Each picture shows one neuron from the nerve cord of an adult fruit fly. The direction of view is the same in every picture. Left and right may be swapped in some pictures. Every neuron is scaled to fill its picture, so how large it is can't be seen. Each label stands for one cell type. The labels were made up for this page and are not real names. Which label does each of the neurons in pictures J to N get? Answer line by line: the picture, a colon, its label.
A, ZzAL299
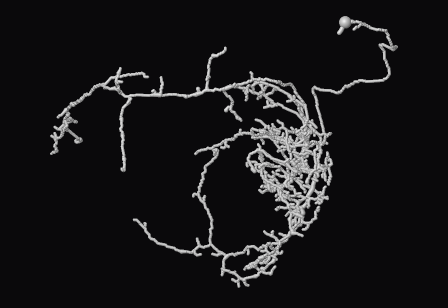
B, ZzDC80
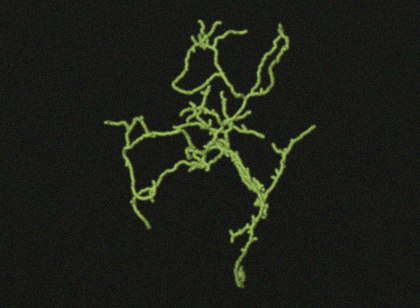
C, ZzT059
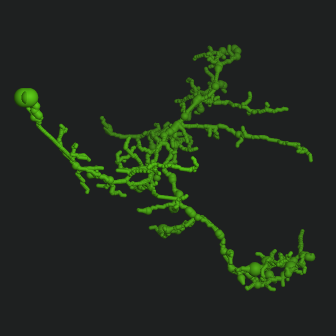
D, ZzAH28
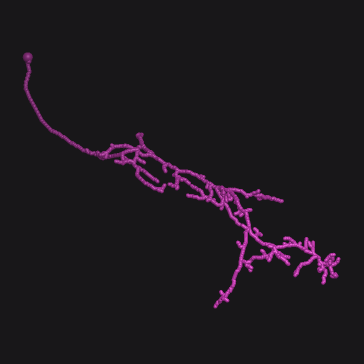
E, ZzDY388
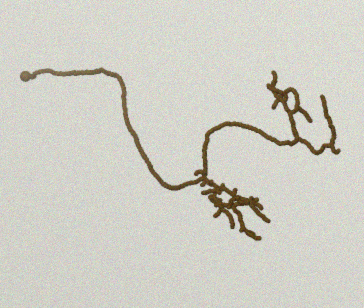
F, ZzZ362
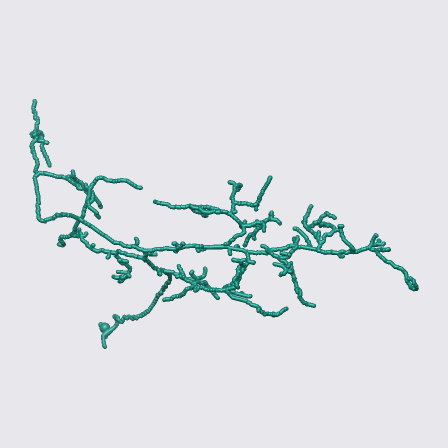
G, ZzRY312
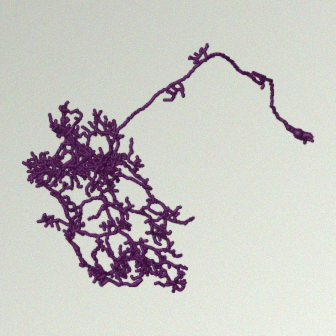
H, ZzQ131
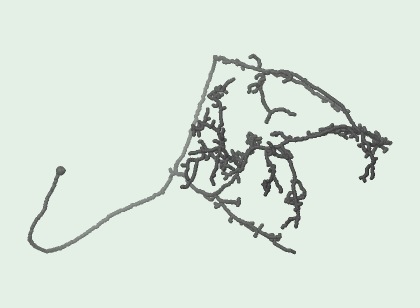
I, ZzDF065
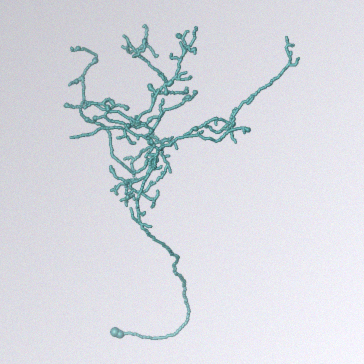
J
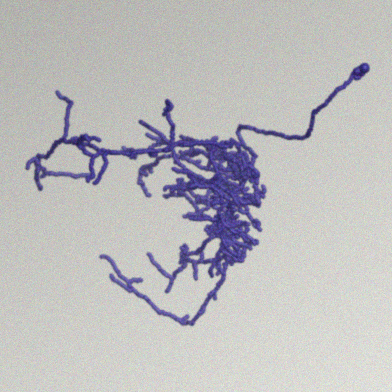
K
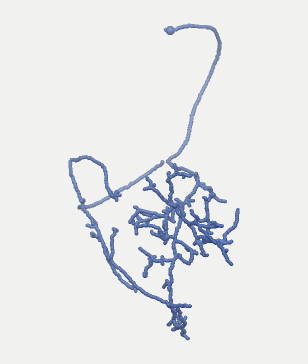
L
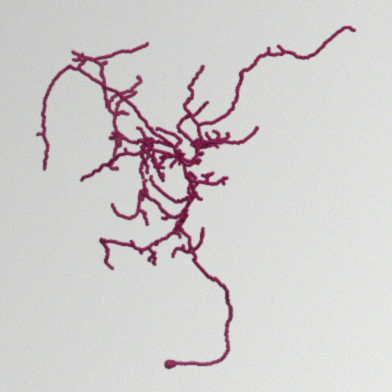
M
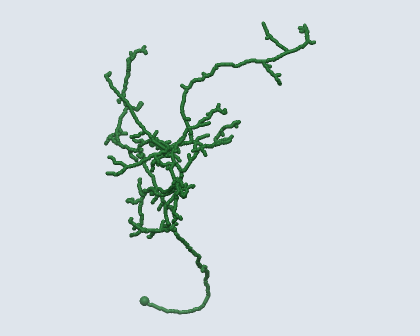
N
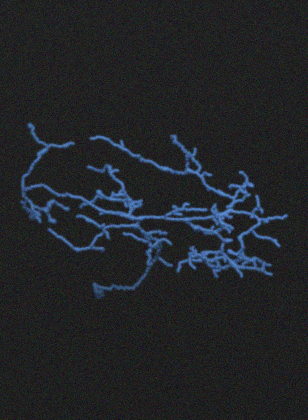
J: ZzAL299
K: ZzQ131
L: ZzDF065
M: ZzDF065
N: ZzZ362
